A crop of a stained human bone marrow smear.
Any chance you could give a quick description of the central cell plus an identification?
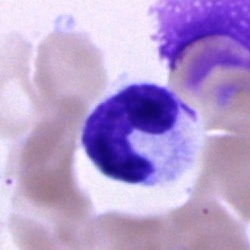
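Look first at the nucleus: a curved C-shaped band opening toward the right. It lies mainly along the left side of the cell. Its chromatin is dense and dark purple. In the cytoplasm you'll find fine, faint lilac granules. This is a band neutrophil.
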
